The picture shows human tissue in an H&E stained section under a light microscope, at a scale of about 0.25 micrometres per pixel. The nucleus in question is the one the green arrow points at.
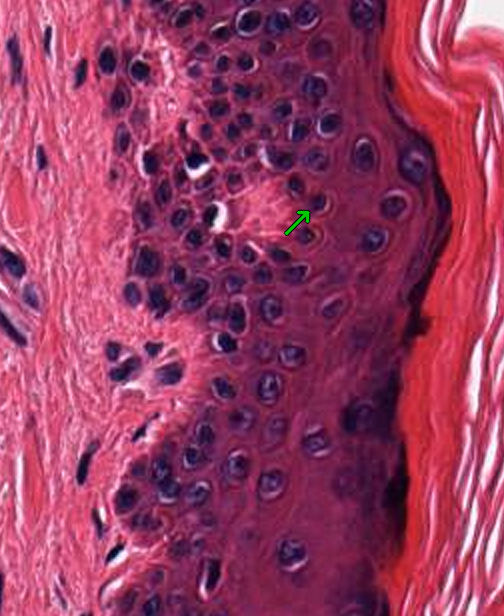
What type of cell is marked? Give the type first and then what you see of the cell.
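Keratinocyte. Its nucleus is oval and dark, about the same size as the nuclei packed around it. A thin pale rim separates part of the nucleus from the surrounding cytoplasm. The cytoplasm is pink and moderate in amount, with no sharp cell outline.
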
